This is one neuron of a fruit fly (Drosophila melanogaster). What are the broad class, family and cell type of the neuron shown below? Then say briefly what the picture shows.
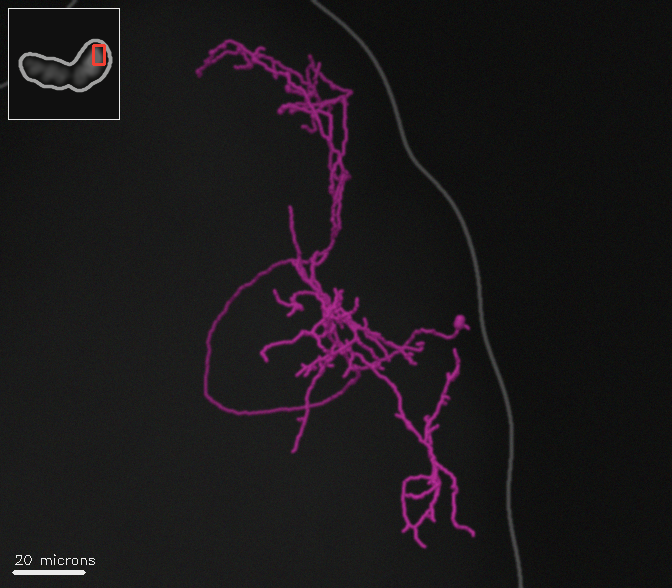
Its broad class is central-brain intrinsic neuron. The family is hemilineage VLPl&d1_dorsal. It is of cell type AVLP227. By the scale bar it is about 150 microns tall in this view. Dozens of branch ends can be seen.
